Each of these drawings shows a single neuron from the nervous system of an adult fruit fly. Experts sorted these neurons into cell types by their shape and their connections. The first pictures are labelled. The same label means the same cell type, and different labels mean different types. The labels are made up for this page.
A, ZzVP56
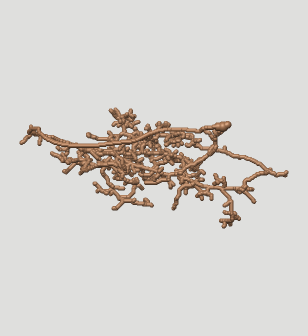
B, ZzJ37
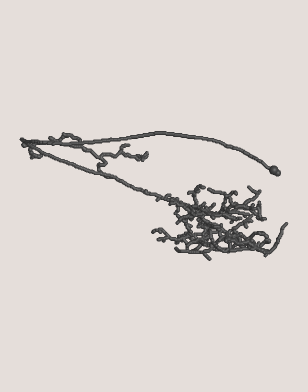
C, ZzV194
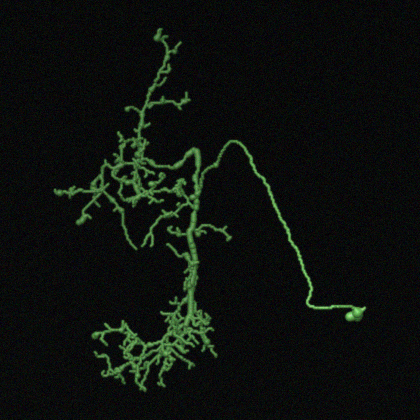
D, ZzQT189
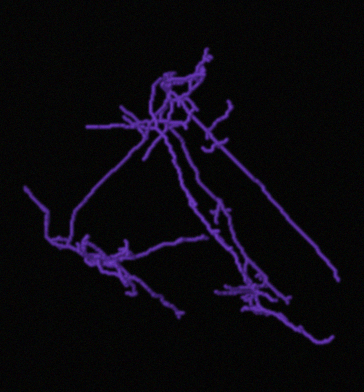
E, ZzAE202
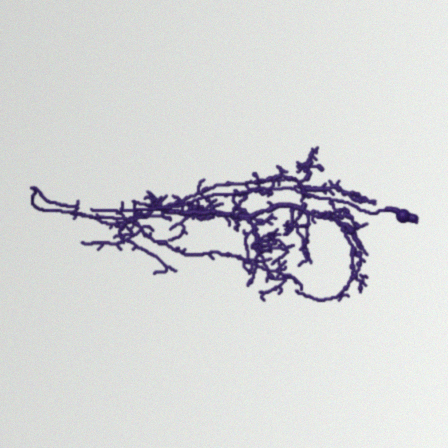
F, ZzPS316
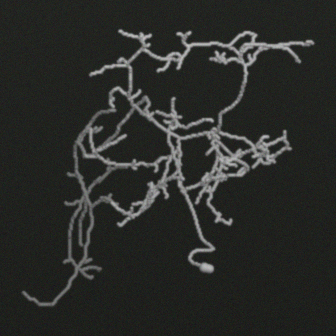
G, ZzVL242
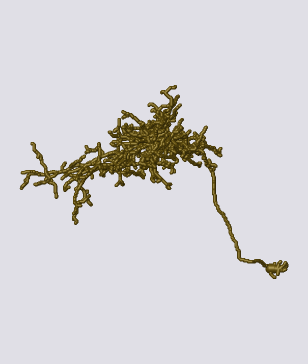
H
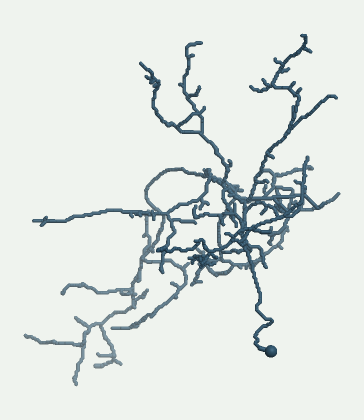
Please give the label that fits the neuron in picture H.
ZzPS316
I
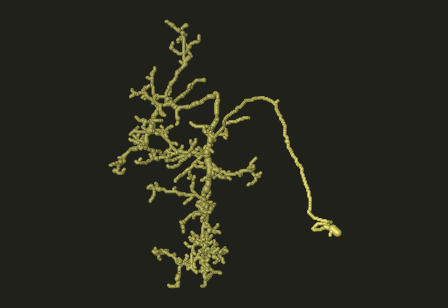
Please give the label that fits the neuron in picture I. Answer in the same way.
ZzV194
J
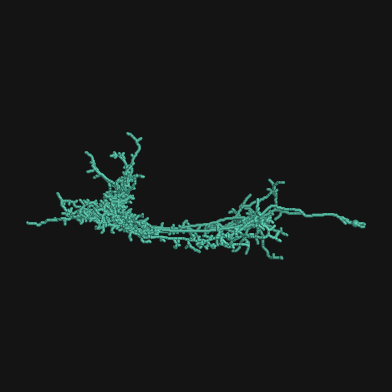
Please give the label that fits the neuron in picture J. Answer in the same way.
ZzVL242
